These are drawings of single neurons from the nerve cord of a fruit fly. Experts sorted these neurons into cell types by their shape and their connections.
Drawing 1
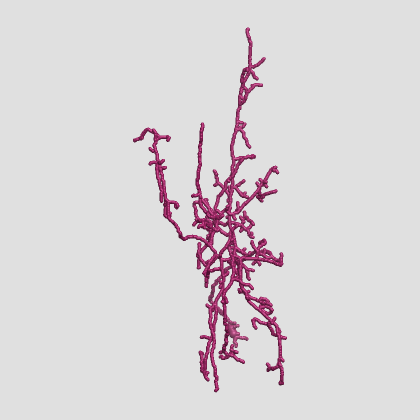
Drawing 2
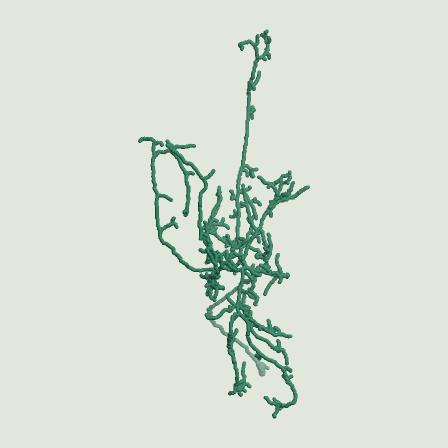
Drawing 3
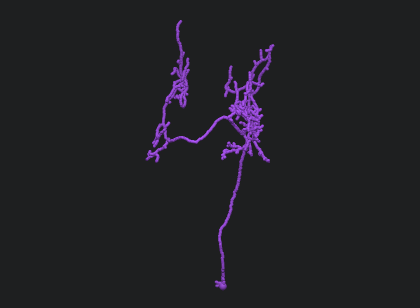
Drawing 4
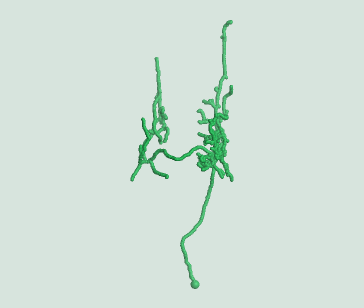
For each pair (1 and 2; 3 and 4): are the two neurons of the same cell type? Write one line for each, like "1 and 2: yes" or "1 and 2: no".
1 and 2: yes
3 and 4: yes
